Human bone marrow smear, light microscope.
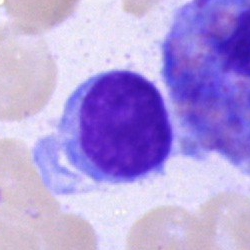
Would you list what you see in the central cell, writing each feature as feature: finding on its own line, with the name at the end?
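Chromatin: dense, deep purple
Nucleolus: none distinct
Granules: none in the cytoplasm
Flap: thin, folded, of cytoplasm, extending from the lower left
Identity: lymphocyte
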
